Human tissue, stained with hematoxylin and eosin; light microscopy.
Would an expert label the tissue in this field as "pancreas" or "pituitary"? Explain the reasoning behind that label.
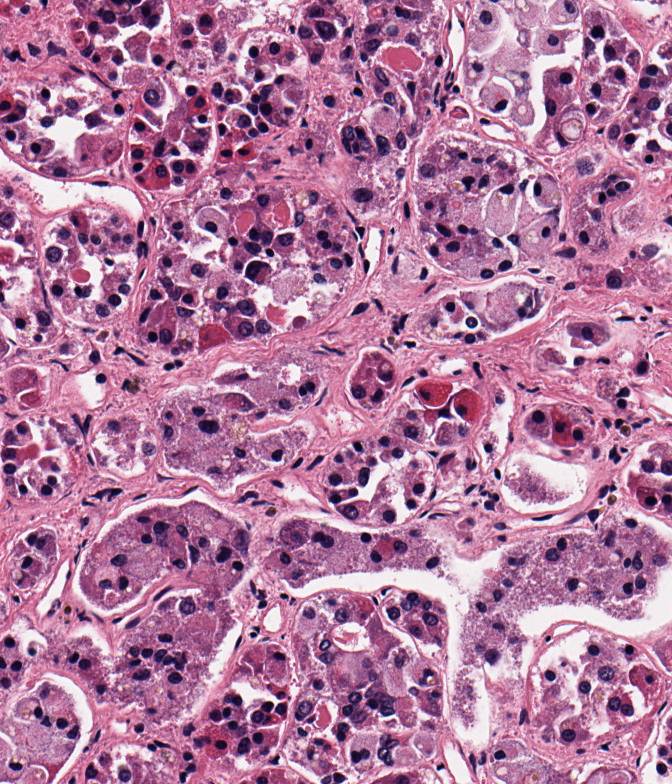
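Pituitary, I think. Throughout the field, cells lie in rounded nests and clusters between thin fibrous septa.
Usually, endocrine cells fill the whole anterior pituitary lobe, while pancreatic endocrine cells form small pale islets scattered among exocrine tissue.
Cells with intensely bright red cytoplasm stand out, especially upper left and right middle.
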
